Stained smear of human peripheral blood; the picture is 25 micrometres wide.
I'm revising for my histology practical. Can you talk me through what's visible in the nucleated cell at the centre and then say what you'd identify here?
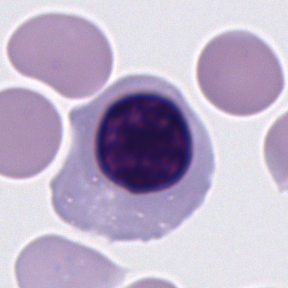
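First, the outline is irregular and angular, not smoothly round. Second, the nucleus sits in the upper part, with most cytoplasm below it. Third, the cytoplasm shows no coloured granules, only a few small clear dots beneath the nucleus. The cell is a normoblast.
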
